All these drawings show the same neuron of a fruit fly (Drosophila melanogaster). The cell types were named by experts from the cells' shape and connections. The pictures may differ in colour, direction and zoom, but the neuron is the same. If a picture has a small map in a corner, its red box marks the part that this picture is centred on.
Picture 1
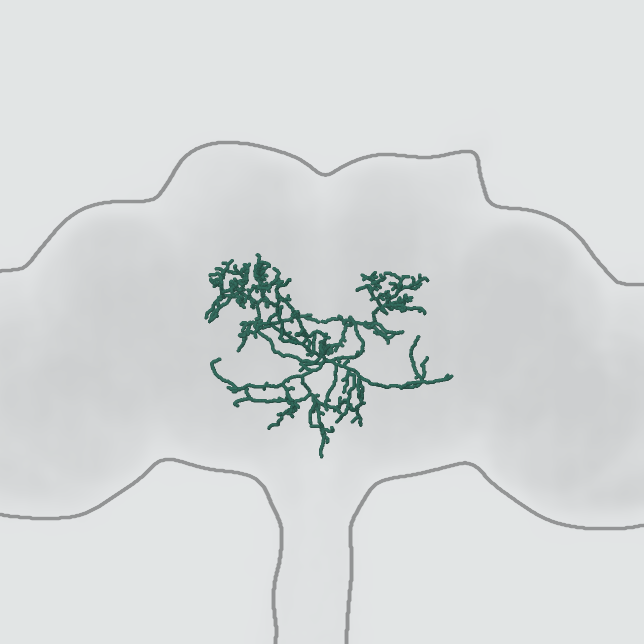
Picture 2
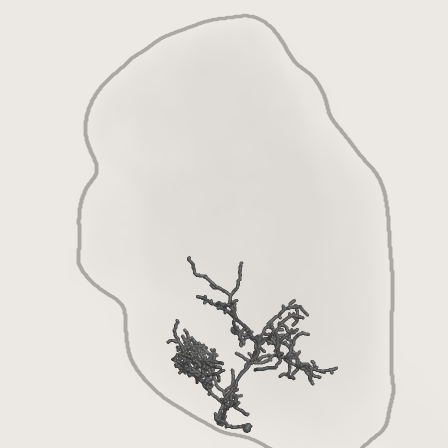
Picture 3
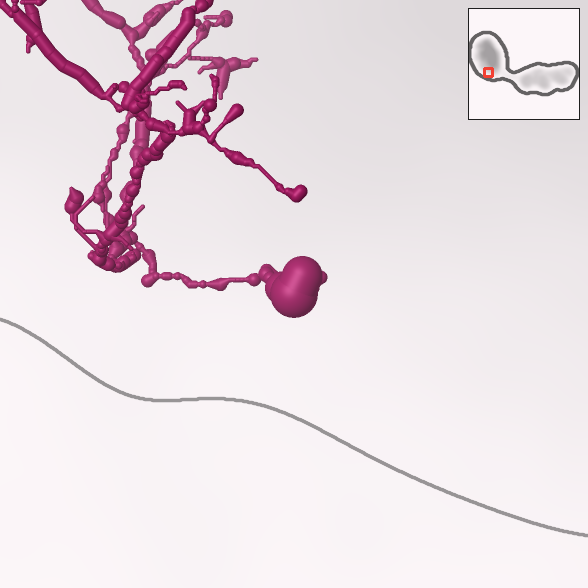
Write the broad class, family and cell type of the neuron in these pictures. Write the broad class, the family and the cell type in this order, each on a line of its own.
central-brain intrinsic neuron
hemilineage MX3
GNG119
